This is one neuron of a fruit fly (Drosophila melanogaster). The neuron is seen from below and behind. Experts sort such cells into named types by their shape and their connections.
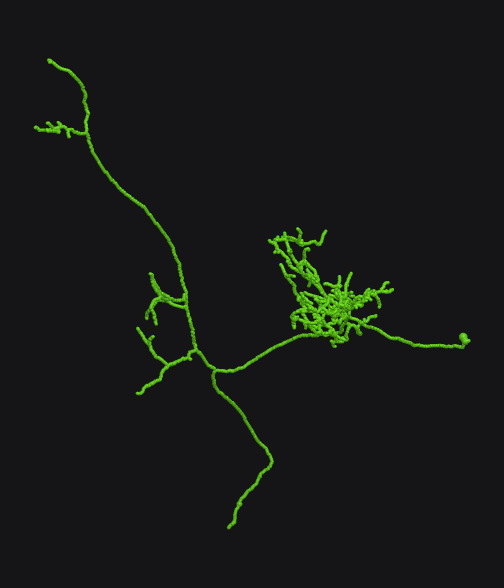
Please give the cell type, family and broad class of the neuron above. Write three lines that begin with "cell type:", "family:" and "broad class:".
cell type: IN08B064
family: hemilineage 08B
broad class: nerve-cord intrinsic neuron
